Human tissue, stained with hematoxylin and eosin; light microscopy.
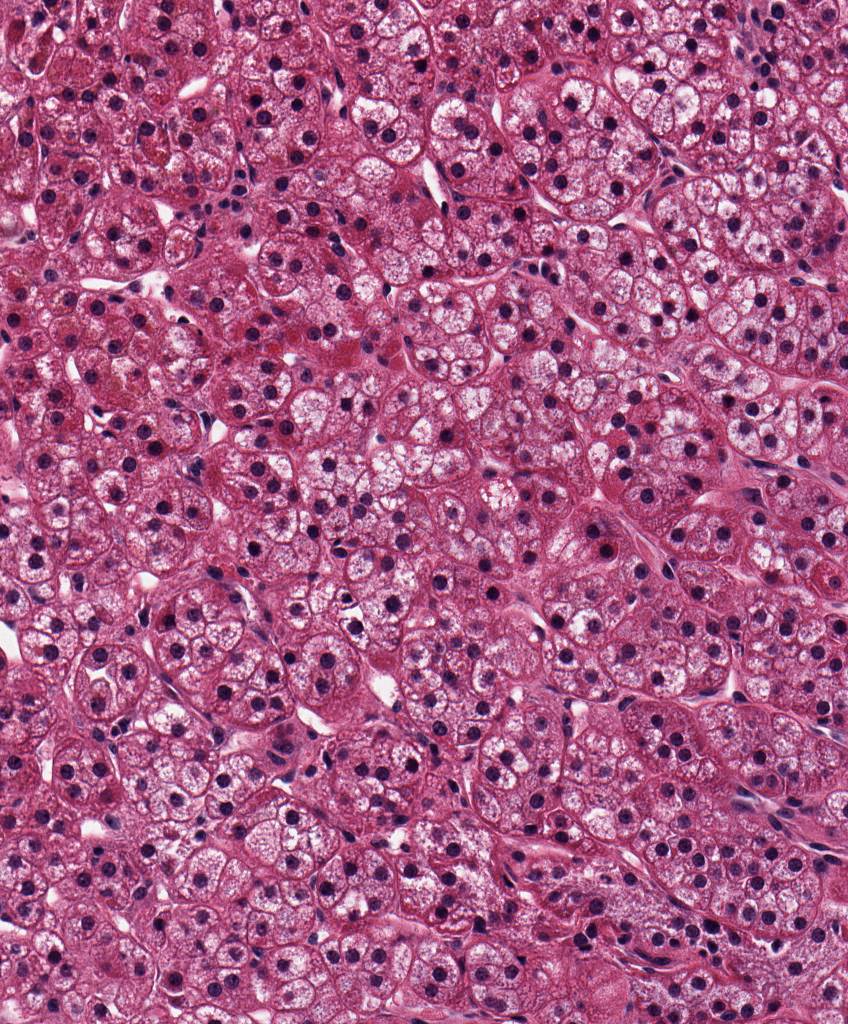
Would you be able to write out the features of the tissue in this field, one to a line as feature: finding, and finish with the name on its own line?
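Arrangement: small rounded nests and short cords, outlined by thin pink septa
Cell borders: distinct thin pink lines between neighbours in each nest
Cytoplasm, left and upper left: more cells compact, deeper pink, fewer vacuoles
Septa: delicate, with flattened, elongated dark nuclei lining thin slit-like spaces
Name: adrenal gland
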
